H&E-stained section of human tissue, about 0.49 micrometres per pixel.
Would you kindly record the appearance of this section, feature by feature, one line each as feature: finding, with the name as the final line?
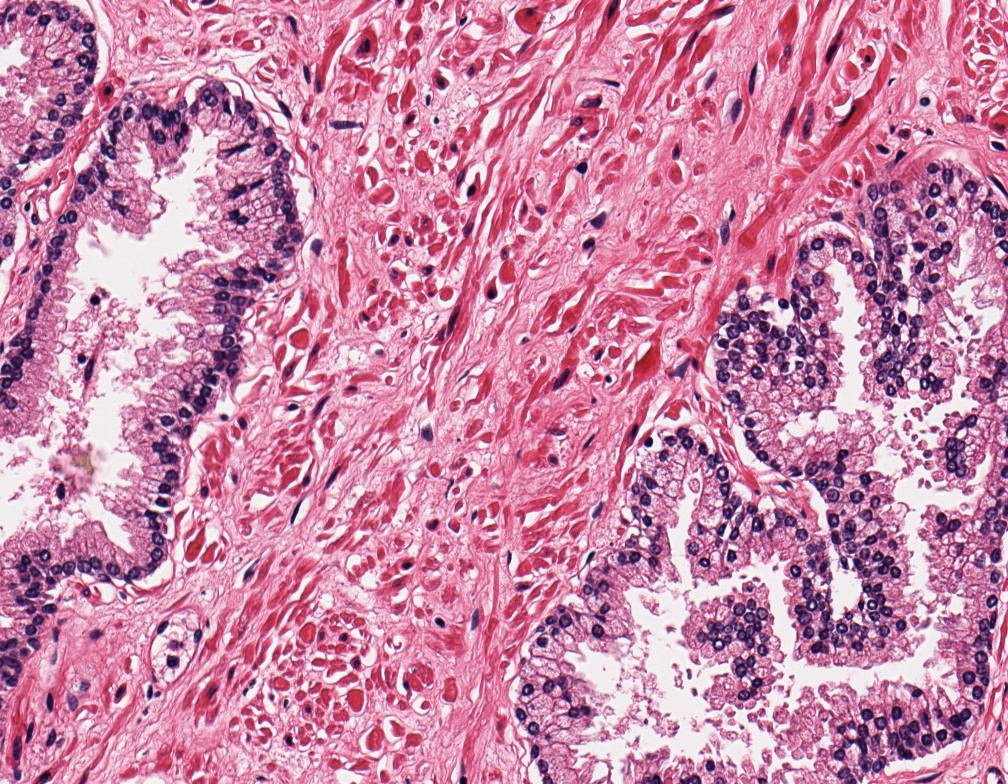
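Layout: glands at left and right edges, a broad stroma band between
Lining: folds projecting into the lumens
Stroma: bright pink spindle cells running diagonally, lower left to upper right
Lumens: only scant pale flocculent material
Name: prostate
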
